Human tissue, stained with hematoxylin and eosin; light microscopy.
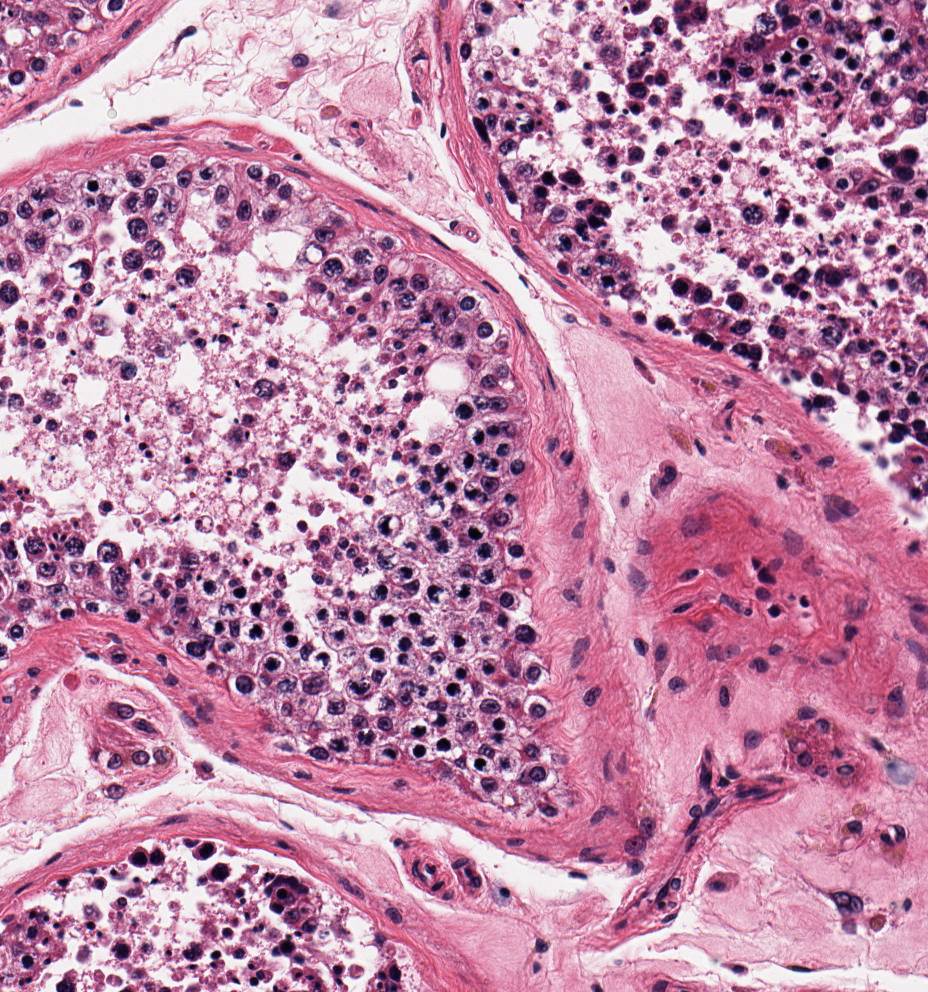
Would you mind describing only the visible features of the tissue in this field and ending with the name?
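Start with the tubules, crowded with rounded cells whose round nuclei are dark, many with coarsely clumped chromatin. The large left tubule's centre holds loose, pale, granular material and scattered detached cells rather than an empty lumen. At right centre, the interstitium has clusters of polygonal cells with abundant pink cytoplasm and round nuclei. This is testis.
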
